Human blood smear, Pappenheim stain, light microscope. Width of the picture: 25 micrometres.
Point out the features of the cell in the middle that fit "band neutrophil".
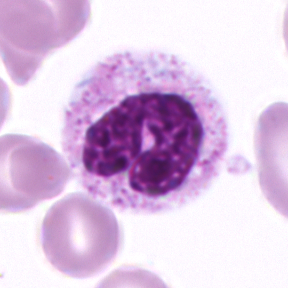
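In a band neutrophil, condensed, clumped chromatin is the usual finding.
Here the chromatin is dark purple and coarsely clumped, which fits. The nucleus measures about 11 by 9 micrometres, and a small pale gap lies near its centre at the inner end of the notch. The cell outline is roughly round. Many small pink-red granules are scattered throughout the cytoplasm.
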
